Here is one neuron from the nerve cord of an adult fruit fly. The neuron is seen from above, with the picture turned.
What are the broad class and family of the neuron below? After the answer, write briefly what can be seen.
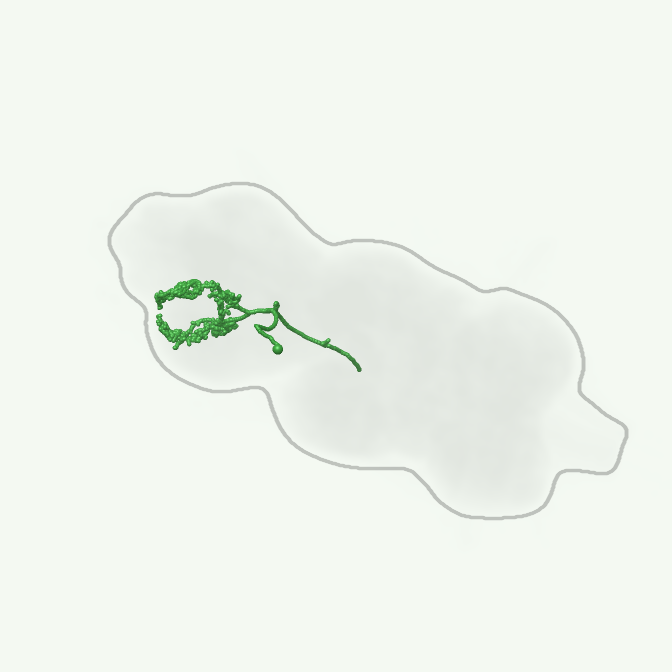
It is a nerve-cord intrinsic neuron. Its family is hemilineage 23B. As drawn here it is wider than it is tall.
